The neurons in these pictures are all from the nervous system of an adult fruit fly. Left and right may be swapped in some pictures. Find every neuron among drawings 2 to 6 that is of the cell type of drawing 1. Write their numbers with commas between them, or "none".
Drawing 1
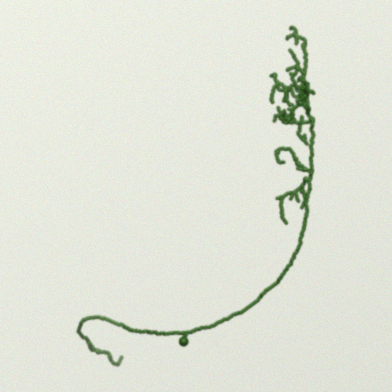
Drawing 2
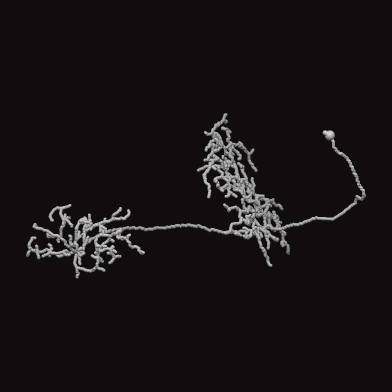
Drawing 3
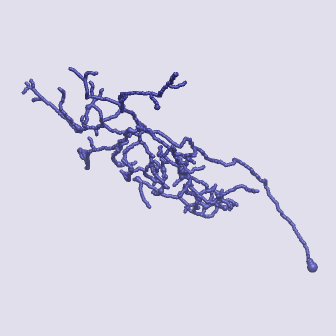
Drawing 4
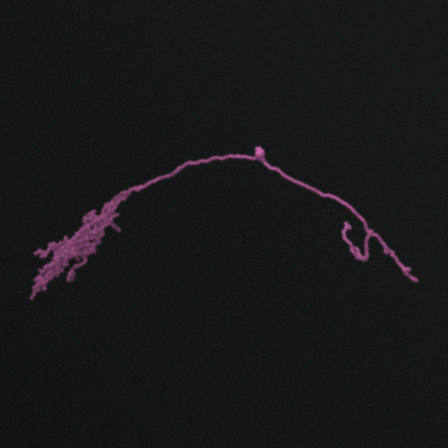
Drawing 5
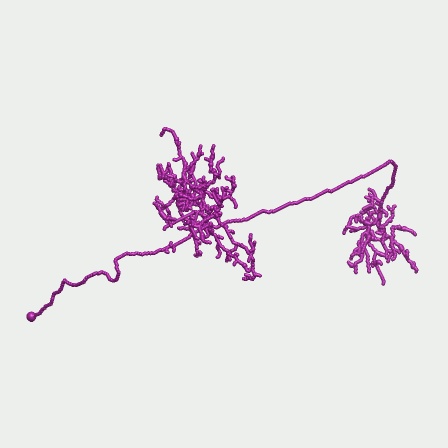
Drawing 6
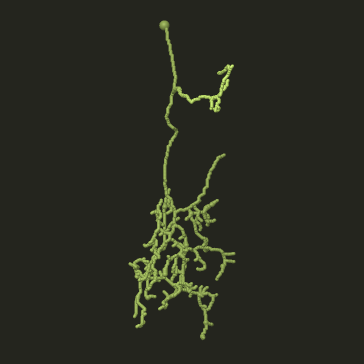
4, 6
